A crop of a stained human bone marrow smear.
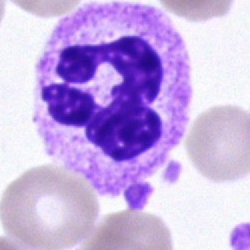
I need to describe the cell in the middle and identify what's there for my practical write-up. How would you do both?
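Nucleus first: it is divided into several lobes, and these curve around a pale central space. Chromatin next: dark purple and densely condensed. Then the cytoplasm, which is abundant and pale pinkish-lilac. Last, the granules: small, lilac, and scattered evenly throughout the cytoplasm. The cell is a segmented neutrophil.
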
